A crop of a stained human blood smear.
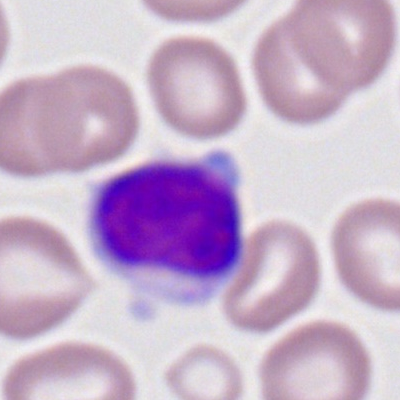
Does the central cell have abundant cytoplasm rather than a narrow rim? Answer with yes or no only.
No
